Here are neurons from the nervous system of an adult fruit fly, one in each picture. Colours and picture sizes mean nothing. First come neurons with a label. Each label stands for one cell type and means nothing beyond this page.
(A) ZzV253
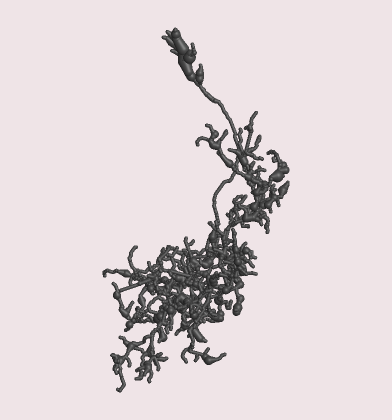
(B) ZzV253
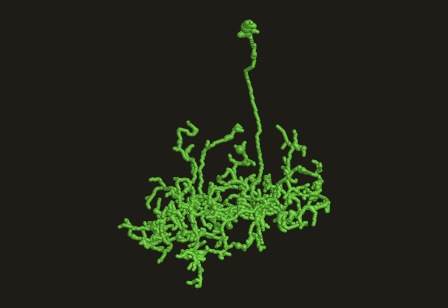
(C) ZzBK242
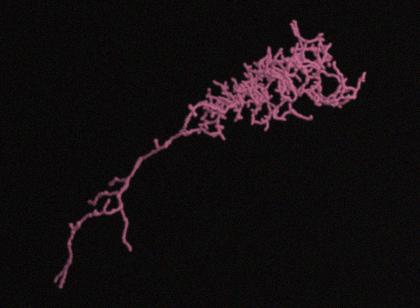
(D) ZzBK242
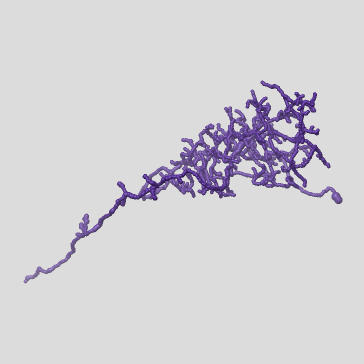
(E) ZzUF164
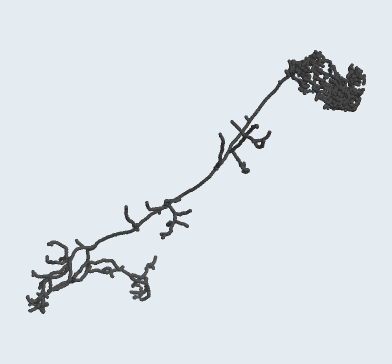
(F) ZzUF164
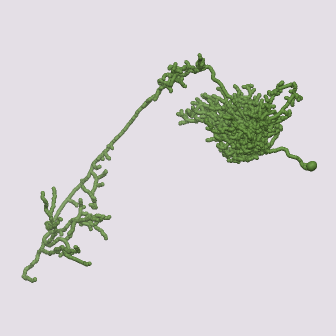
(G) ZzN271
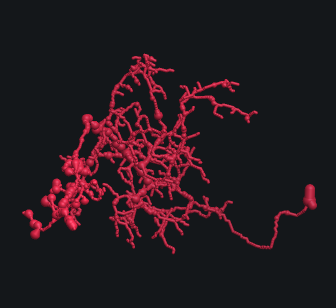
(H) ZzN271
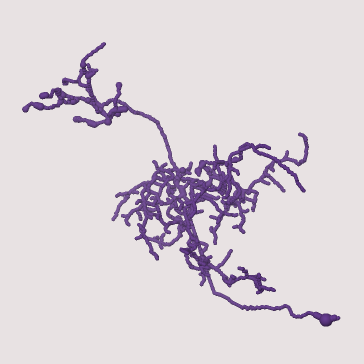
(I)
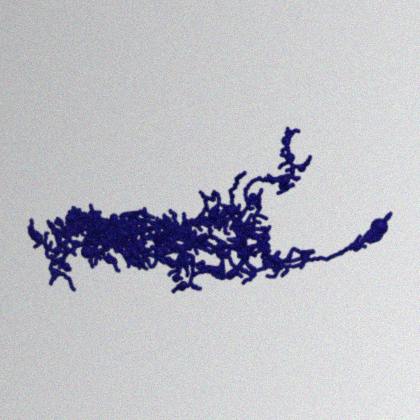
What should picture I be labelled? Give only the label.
ZzV253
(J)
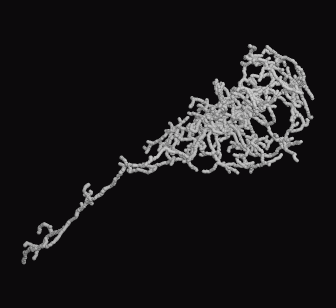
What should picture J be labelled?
ZzBK242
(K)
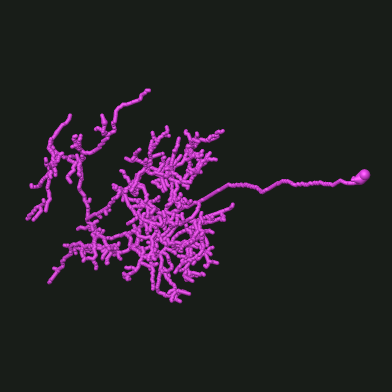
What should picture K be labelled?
ZzN271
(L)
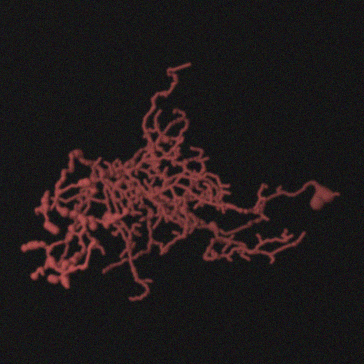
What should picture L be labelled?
ZzN271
